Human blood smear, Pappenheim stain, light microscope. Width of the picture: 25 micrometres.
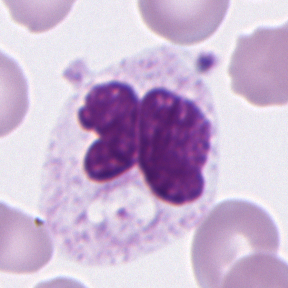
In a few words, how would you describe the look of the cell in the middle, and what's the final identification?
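Taking the outline first, it is roughly oval, taller than it is wide. A deep vertical cleft splits the nucleus into two lobes, and the chromatin there is dense, staining dark purple. Fine purple granules appear scattered throughout the cytoplasm. I'd call this a segmented neutrophil.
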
